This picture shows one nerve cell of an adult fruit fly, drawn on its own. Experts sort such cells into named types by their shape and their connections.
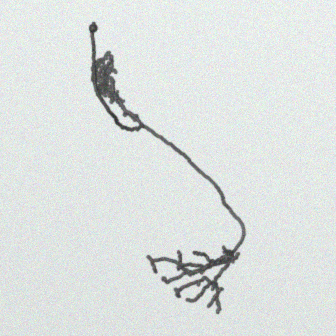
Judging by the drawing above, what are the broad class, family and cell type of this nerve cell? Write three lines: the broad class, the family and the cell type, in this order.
central-brain intrinsic neuron
hemilineage DL1_dorsal
FB1D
